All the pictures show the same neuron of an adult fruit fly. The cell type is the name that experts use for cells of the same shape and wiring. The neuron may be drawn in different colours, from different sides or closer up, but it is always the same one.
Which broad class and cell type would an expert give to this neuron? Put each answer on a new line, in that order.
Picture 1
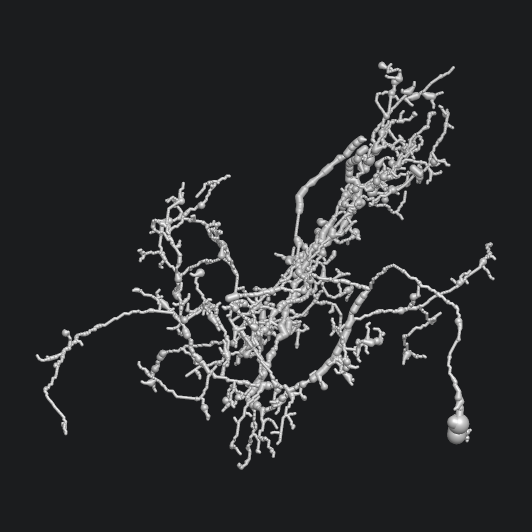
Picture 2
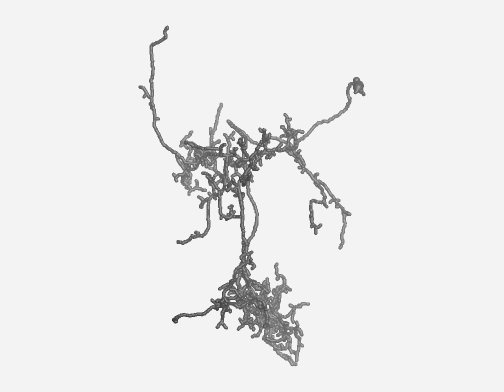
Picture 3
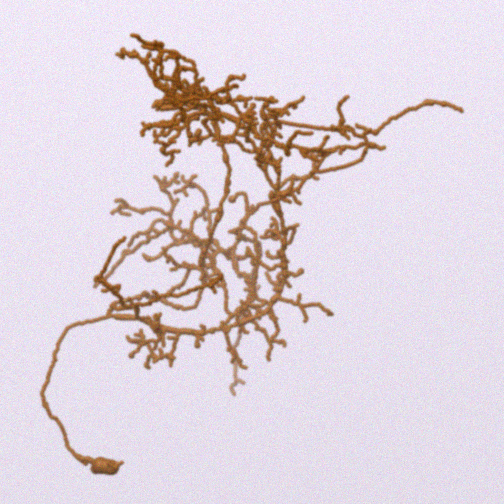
central-brain intrinsic neuron
AVLP471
